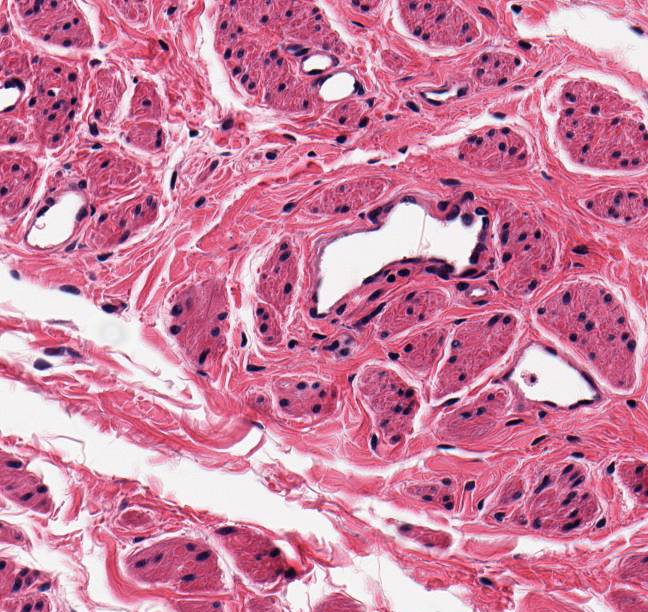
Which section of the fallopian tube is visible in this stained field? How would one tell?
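The tissue in this field is smooth muscle. Rounded bundles of smooth muscle, cut in cross-section, fill most of it. Within the bundles, small, round, dark nuclei lie singly in pink cytoplasm.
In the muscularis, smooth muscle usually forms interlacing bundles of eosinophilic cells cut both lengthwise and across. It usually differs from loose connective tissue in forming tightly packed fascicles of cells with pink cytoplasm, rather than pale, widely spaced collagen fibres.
The pink cytoplasm within these bundles matches smooth muscle rather than loose connective tissue. No surface epithelium, glands or fat cells are present.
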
